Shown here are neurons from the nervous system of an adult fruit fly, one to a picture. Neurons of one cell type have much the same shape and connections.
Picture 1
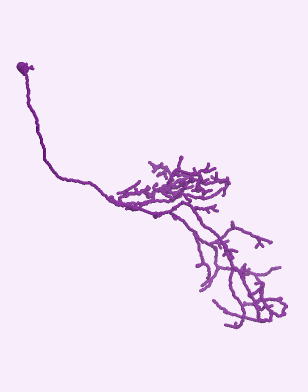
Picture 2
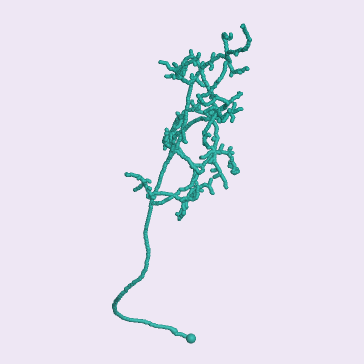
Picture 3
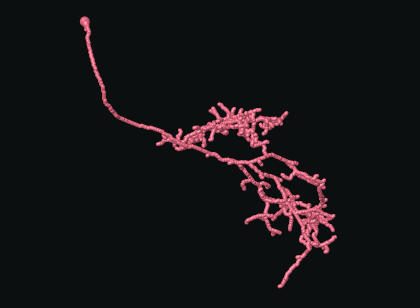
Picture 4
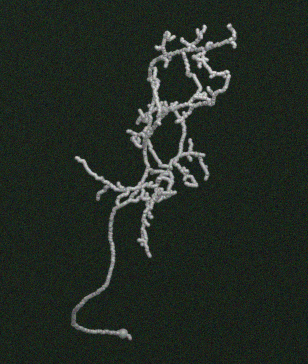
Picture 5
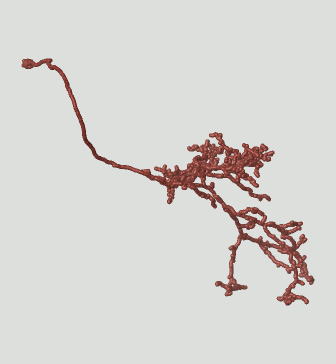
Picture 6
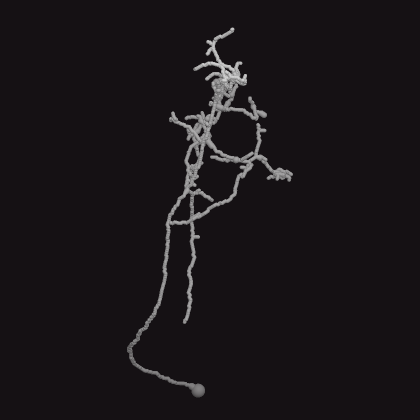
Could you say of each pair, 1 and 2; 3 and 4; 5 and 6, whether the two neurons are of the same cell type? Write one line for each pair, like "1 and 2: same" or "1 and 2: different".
1 and 2: different
3 and 4: different
5 and 6: same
